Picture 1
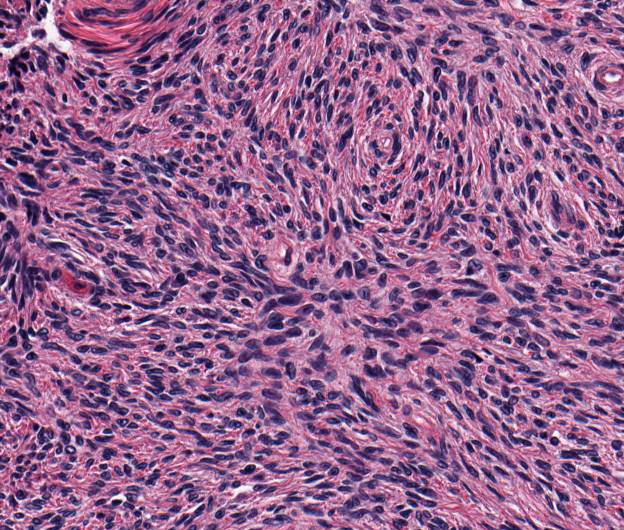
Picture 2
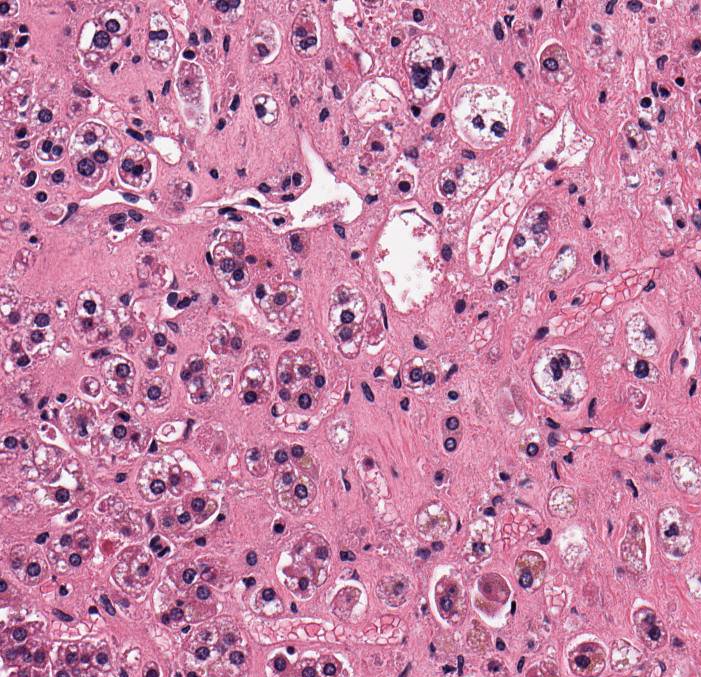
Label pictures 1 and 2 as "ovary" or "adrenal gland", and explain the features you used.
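The ovary is in picture 1 and the adrenal gland in picture 2. In the ovary, densely packed spindle cells fill the field edge to edge, in short intersecting fascicles that swirl into whorls. Their nuclei are elongated to oval and dark, and their scant pale pink cytoplasm has indistinct borders. In the adrenal gland, large cells with abundant pale, finely vacuolated, bubbly cytoplasm sit in small nests and cords across a pink fibrous background. Some hold coarse golden-brown granules, most noticeably in the lower half.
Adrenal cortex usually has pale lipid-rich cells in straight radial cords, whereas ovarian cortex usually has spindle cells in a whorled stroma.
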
